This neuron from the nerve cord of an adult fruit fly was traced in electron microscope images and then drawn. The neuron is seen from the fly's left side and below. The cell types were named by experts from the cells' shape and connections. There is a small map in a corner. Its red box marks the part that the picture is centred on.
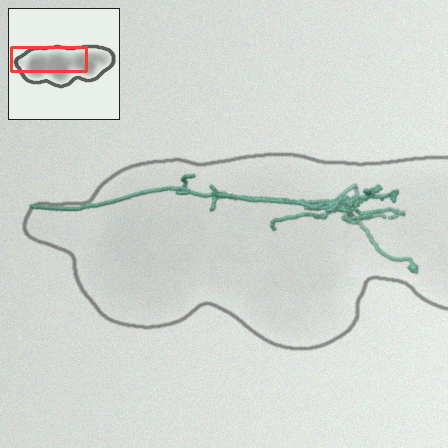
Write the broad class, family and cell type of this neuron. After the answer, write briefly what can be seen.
This is an ascending neuron. Its family is hemilineage 02A. Its cell type is AN02A022. As drawn here it is more than twice as wide as it is tall.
